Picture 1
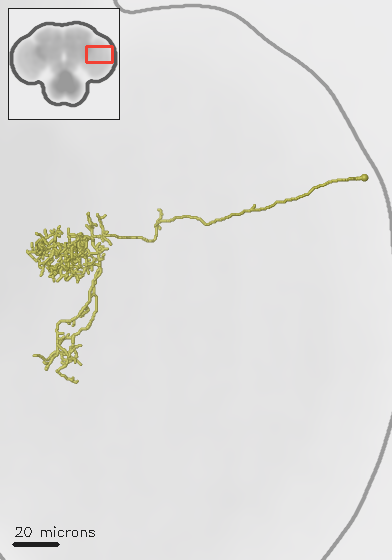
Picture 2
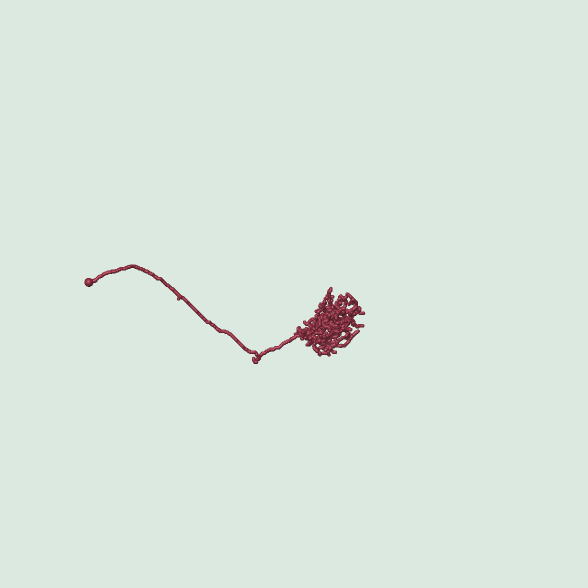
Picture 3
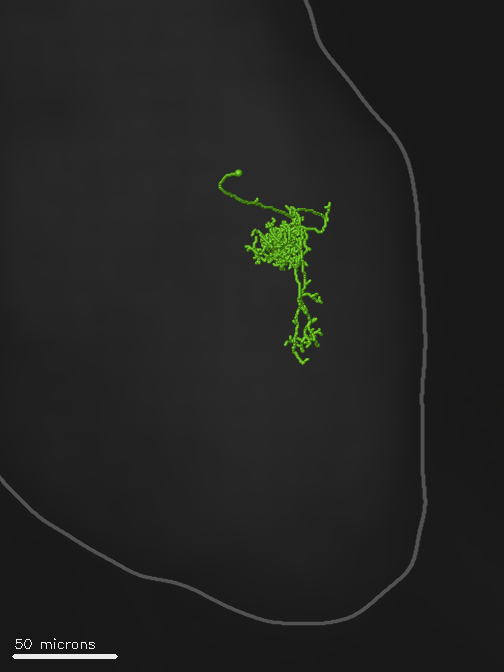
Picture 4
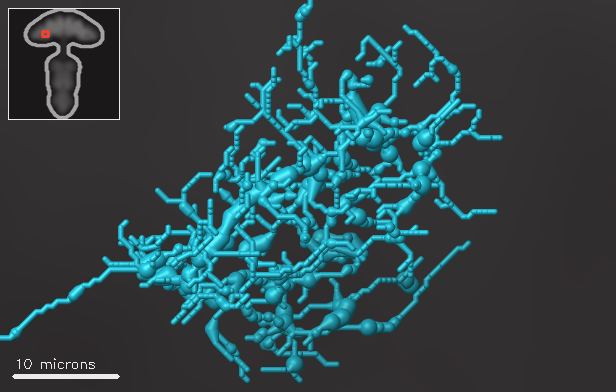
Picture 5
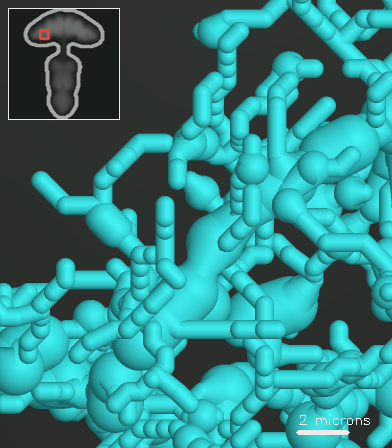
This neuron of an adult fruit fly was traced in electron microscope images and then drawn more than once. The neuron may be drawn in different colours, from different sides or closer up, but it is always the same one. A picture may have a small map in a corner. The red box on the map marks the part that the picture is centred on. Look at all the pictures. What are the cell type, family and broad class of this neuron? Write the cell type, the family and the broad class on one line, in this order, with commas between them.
Tm24, Tm, optic-lobe intrinsic neuron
